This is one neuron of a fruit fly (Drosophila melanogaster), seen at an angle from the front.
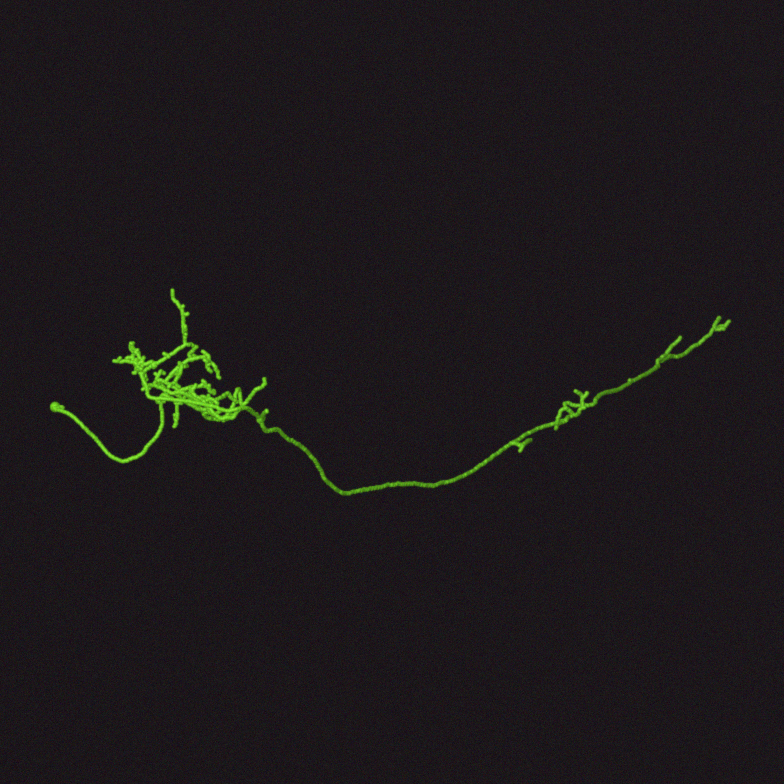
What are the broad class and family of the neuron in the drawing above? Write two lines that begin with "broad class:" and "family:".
broad class: descending neuron
family: hemilineage LB7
